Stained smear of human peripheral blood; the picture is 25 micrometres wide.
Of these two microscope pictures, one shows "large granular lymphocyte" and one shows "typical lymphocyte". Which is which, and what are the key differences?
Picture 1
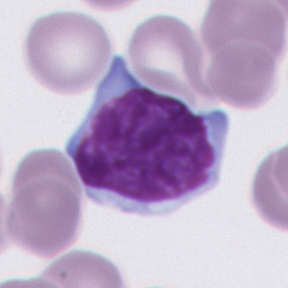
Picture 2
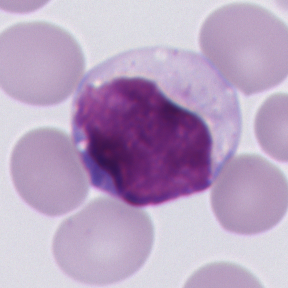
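Picture 1 shows a typical lymphocyte, and picture 2 shows a large granular lymphocyte. The typical lymphocyte has an angular outline, with pointed corners at the upper left and the right, whereas the large granular lymphocyte has a round, smooth outline. Fine, sparse purplish-pink granules are scattered through the cytoplasm of the large granular lymphocyte, while the cytoplasm of the typical lymphocyte shows no granules and no vacuoles.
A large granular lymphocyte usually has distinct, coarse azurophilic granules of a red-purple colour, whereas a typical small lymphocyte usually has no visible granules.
Most of the cytoplasm in the large granular lymphocyte is pale greyish with a faint pink-lilac tint, and a thin bluer strip lies along the lower-left edge of its nucleus.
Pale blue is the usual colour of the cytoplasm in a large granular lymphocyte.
In the typical lymphocyte the nucleus is roughly round and unlobed with a slightly uneven edge, and no nucleoli can be seen. Its chromatin is dark purple and coarsely clumped.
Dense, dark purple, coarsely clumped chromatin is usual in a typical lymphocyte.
The nuclei are close in size: about 12 by 10 micrometres in the typical lymphocyte and about 13 by 10 micrometres in the large granular lymphocyte.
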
